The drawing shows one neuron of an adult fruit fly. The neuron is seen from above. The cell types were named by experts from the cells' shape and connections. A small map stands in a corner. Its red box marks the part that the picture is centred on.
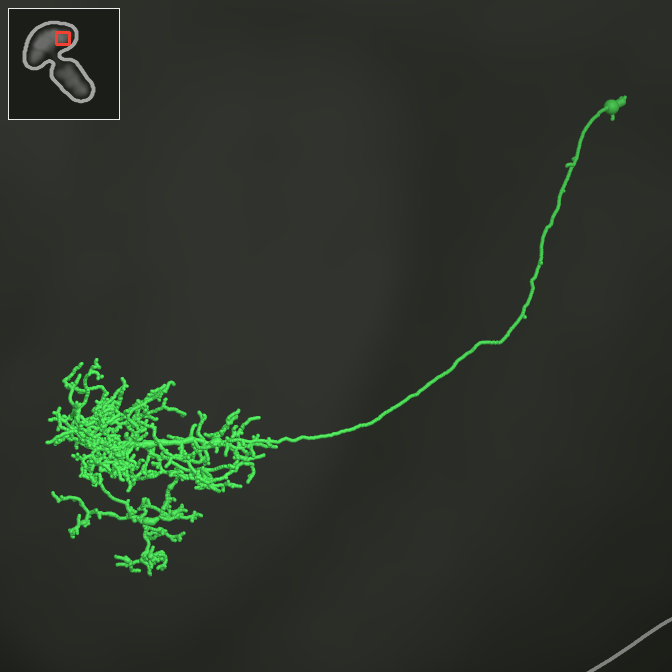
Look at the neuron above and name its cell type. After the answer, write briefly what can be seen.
Its cell type is Tm24. Its broad class is optic-lobe intrinsic neuron. It is in the brain and does not reach the nerve cord. The cell body can be seen at the upper right of the picture. The picture shows dozens of branch ends.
